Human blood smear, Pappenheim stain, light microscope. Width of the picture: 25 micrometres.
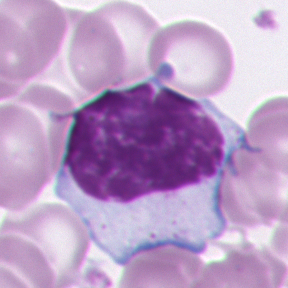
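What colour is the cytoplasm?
Pale blue, turning a deeper blue along the outer edge of the cell.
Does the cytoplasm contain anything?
Yes: a few small purple dots are scattered through it.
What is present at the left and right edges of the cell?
Thin pointed projections stick out from both.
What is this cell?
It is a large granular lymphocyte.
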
